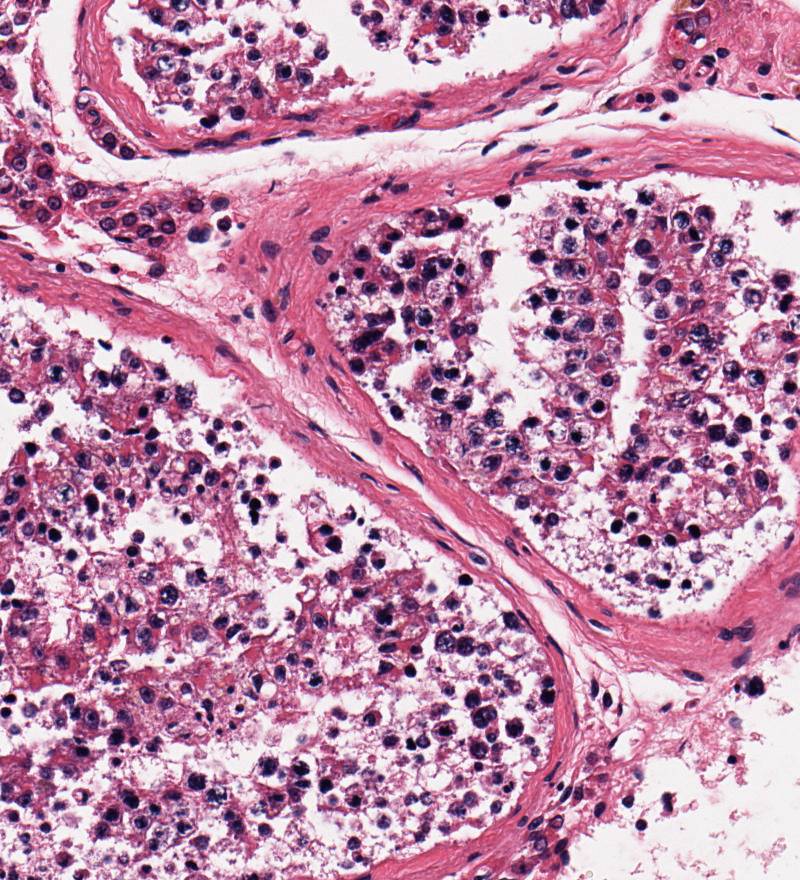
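Testis. Within the compartments the cells lie loosely, separated by many white gaps rather than forming a cohesive sheet. Small, round, very dark, condensed nuclei are scattered throughout. In the right-centre compartment many larger cells have round vesicular nuclei with a visible nucleolus. Pale pink, finely vacuolated material fills the spaces between cells.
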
